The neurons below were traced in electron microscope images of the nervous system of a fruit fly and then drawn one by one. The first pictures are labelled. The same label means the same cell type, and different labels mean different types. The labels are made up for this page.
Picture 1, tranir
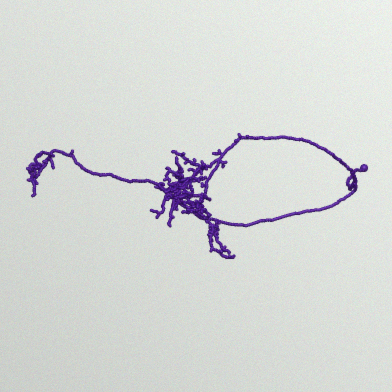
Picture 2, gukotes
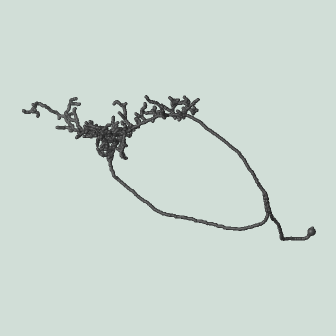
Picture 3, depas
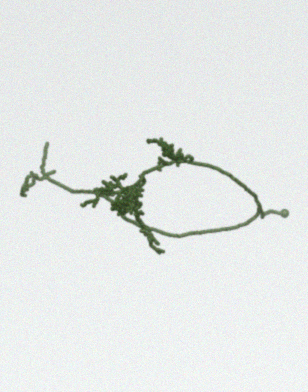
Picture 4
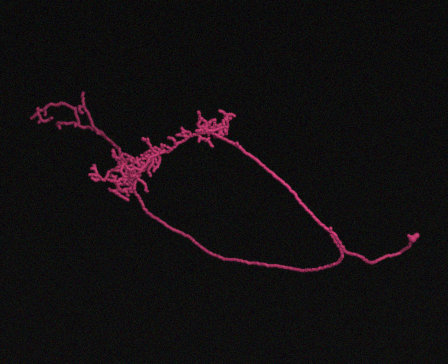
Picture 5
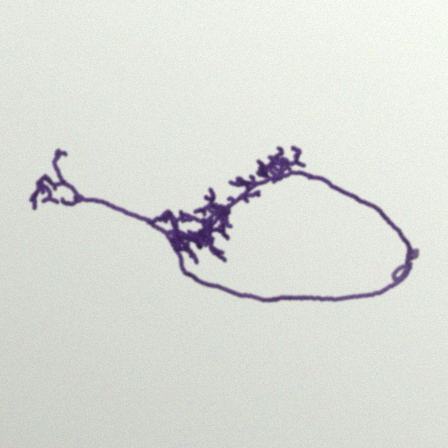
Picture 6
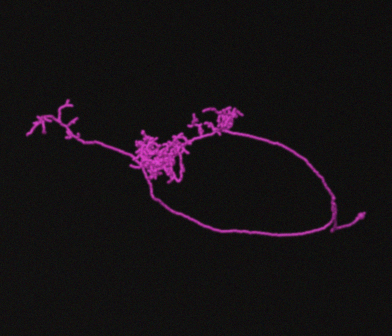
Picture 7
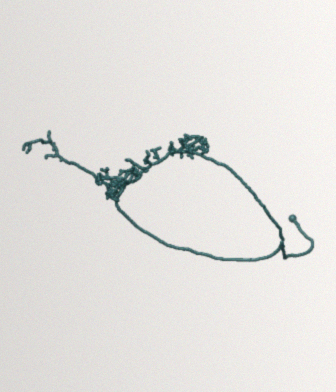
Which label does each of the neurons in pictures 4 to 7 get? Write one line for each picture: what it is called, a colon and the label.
4: gukotes
5: gukotes
6: gukotes
7: gukotes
